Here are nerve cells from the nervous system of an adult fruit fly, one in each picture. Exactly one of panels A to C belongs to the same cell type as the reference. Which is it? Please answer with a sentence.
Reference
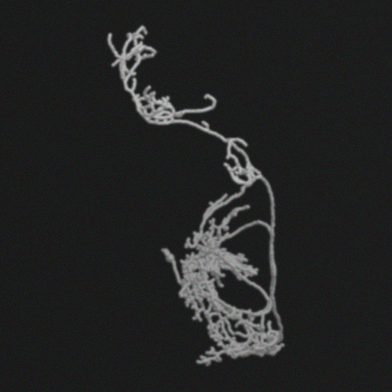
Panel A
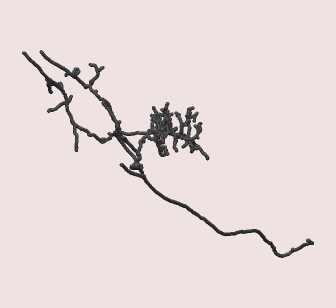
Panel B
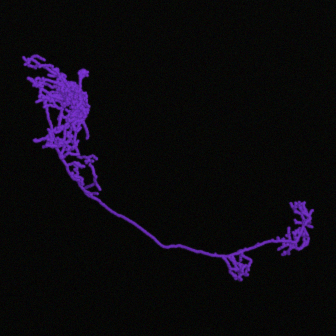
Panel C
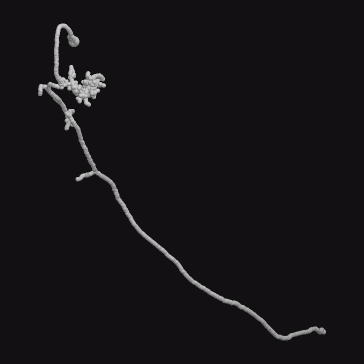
The nerve cell in panel B is of the same cell type.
